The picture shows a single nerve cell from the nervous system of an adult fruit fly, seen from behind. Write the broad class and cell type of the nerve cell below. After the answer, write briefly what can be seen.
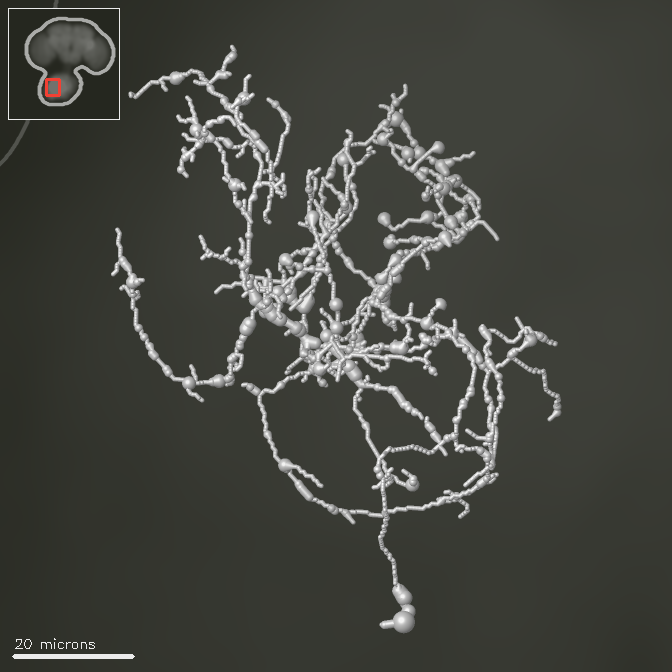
It is a nerve-cord intrinsic neuron. The cell type is INXXX421. Its cell body lies at the bottom of the picture. By the scale bar it is about 100 microns tall in this view.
